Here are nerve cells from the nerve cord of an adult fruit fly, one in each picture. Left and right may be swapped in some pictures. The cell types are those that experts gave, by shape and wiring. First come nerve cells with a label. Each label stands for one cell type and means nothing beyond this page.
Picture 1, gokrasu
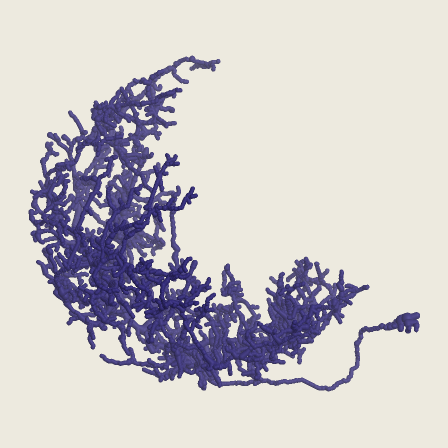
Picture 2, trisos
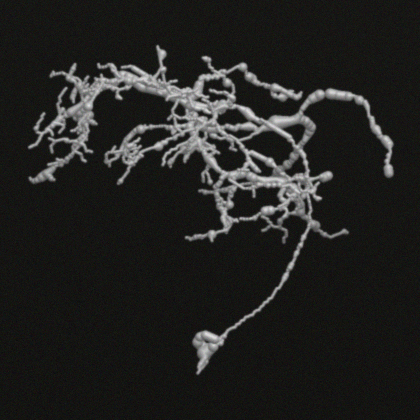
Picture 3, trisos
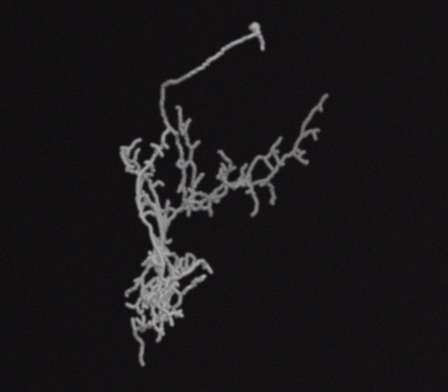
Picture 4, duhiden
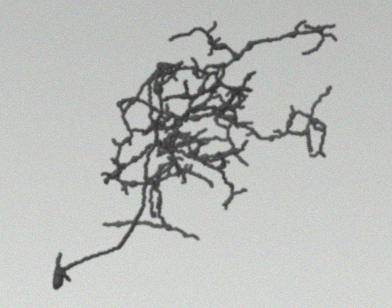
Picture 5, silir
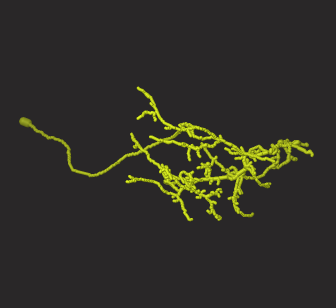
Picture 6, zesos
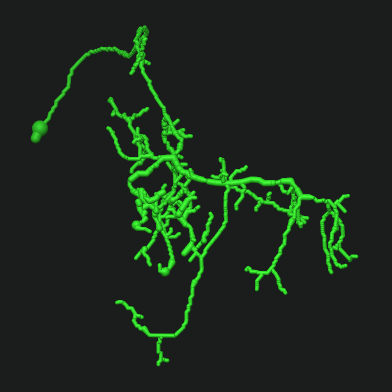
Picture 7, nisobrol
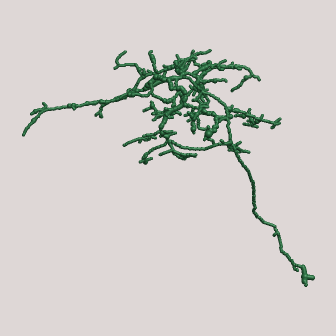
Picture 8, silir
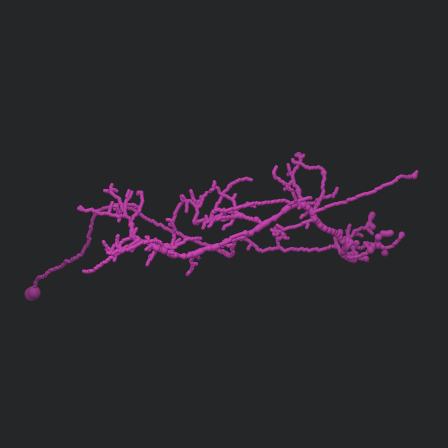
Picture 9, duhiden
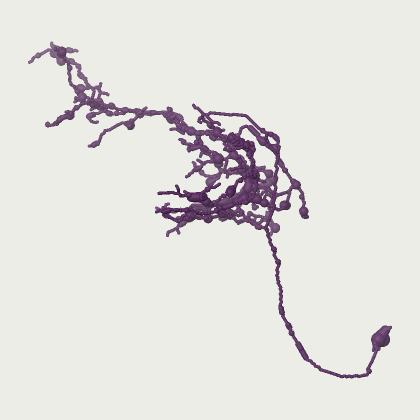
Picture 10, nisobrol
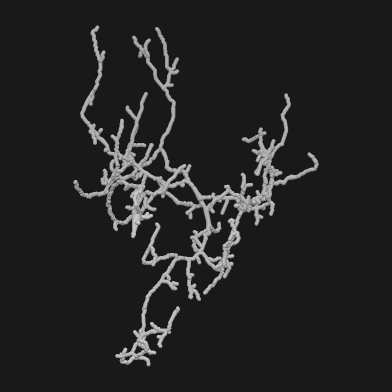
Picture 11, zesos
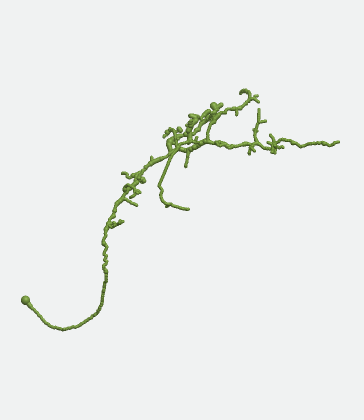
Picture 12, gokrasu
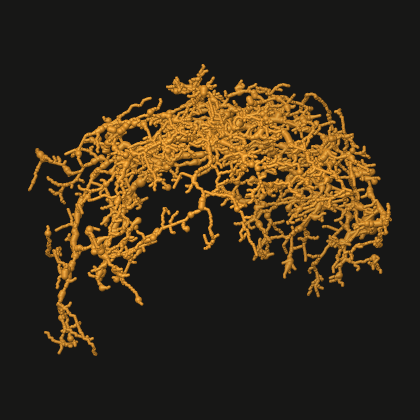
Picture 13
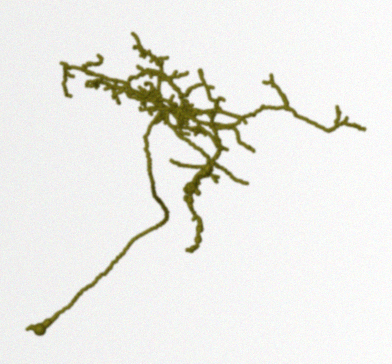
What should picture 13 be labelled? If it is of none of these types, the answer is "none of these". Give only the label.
silir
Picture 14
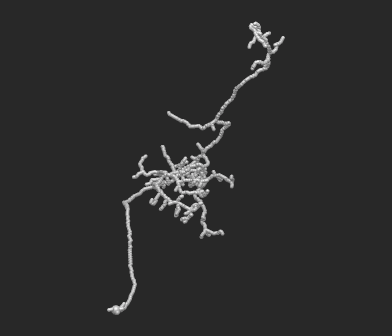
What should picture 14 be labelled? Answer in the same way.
nisobrol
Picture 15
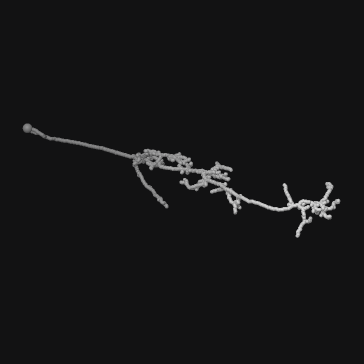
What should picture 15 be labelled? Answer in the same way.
none of these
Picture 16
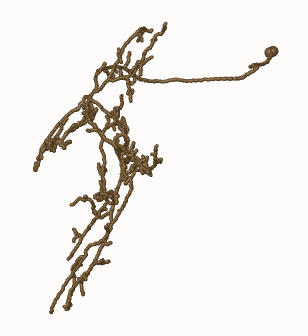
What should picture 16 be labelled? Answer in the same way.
none of these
